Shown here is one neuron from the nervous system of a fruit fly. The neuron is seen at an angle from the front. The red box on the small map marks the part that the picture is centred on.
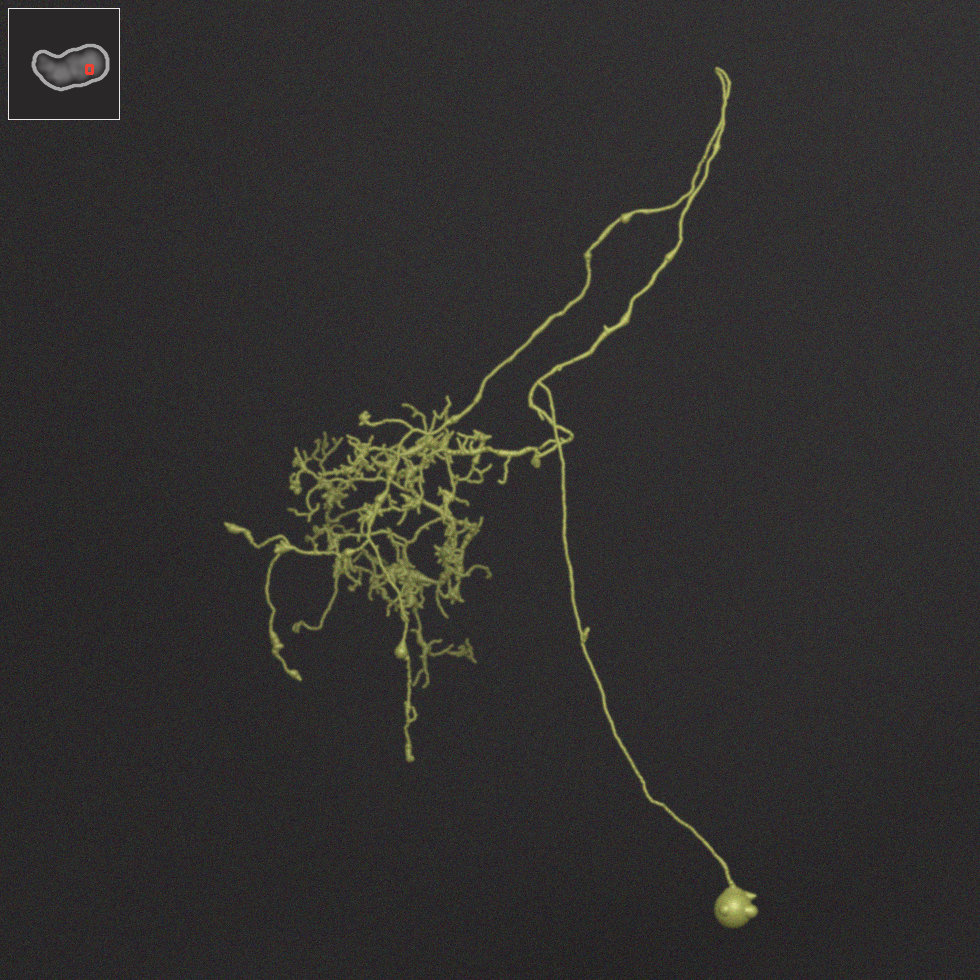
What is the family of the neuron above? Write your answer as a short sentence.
The family is Li.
